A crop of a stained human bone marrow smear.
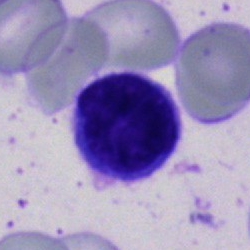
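Lymphocyte, the round-outlined cell at the centre of this stained human bone marrow smear. Its cytoplasm is scant, no more than a very thin rim around the nucleus. The chromatin is dense, dark purple and coarsely clumped, and the cell shows no granules.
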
